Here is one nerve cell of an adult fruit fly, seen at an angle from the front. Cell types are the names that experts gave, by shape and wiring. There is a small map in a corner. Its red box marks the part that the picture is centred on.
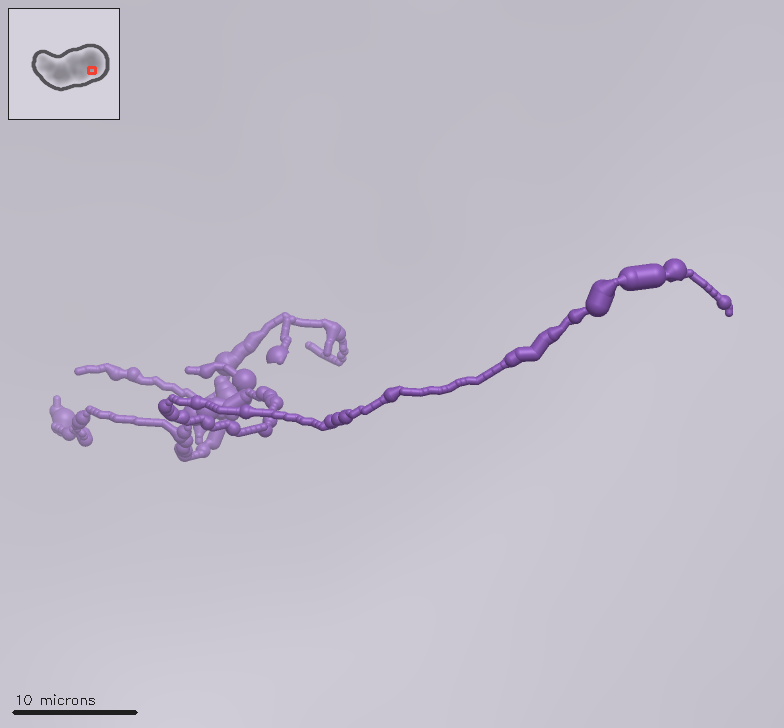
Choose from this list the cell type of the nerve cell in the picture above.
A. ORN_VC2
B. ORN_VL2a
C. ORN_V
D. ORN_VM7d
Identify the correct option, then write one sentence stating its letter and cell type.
With respect to cell type, the nerve cell is ORN_V, option C.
